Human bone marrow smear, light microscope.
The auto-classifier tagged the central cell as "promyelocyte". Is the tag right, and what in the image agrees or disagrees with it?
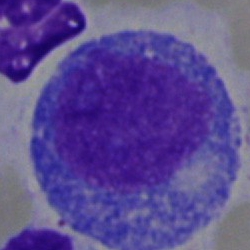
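Yes, promyelocyte fits, and myelocyte is the one to weigh it against. Start with the nucleus: it lies toward the top, leaving a wider band of cytoplasm below.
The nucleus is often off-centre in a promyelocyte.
That position goes with promyelocyte. Now the cytoplasm, which is deep blue.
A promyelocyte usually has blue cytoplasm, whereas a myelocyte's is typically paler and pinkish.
So the colour speaks for promyelocyte and against myelocyte. The outline is round, and the chromatin is finely granular and evenly spread, without coarse dark clumps. Weighing it all, promyelocyte stands.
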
